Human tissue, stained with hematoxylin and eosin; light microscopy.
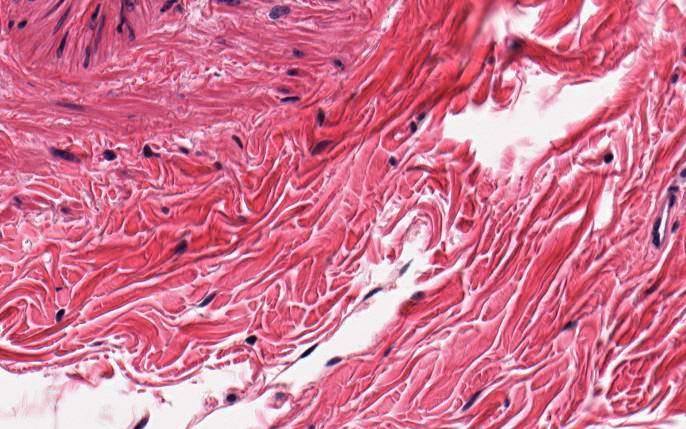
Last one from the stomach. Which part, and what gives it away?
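What you're looking at is dense connective tissue. Wavy, interlacing bundles of bright pink fibres fill most of the field, running mainly from lower left to upper right. The nuclei are sparse, lying singly between the bundles, and most are small, dark and elongated.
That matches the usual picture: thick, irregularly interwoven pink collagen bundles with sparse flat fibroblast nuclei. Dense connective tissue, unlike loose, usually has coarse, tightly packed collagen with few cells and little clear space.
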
